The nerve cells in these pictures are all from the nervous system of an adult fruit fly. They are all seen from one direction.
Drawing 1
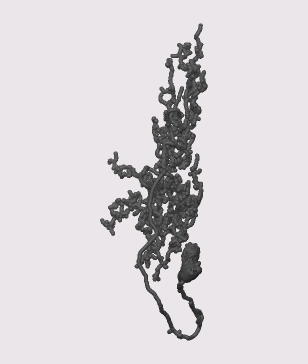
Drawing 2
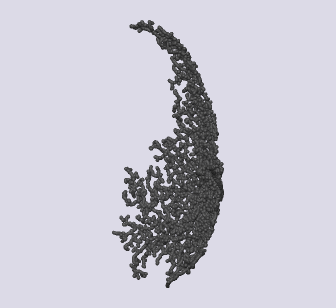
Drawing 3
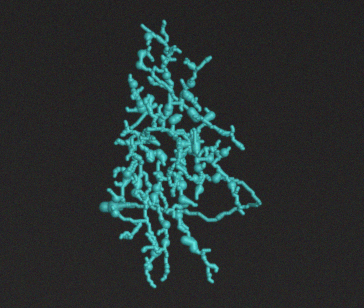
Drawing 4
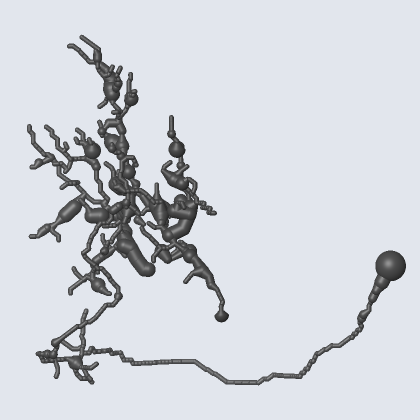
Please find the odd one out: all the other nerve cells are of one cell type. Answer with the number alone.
2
